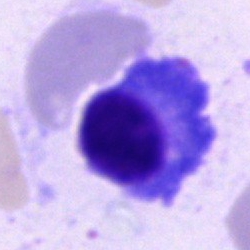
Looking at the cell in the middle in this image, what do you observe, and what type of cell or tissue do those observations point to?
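Look how dark and dense the chromatin is here, with hardly any internal detail showing. I can't make out a nucleolus anywhere in the nucleus. Over on the right, the cytoplasmic border is irregular, with rounded bulges. Just right of the nucleus there's a paler zone in the cytoplasm. So this one's a plasma cell.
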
